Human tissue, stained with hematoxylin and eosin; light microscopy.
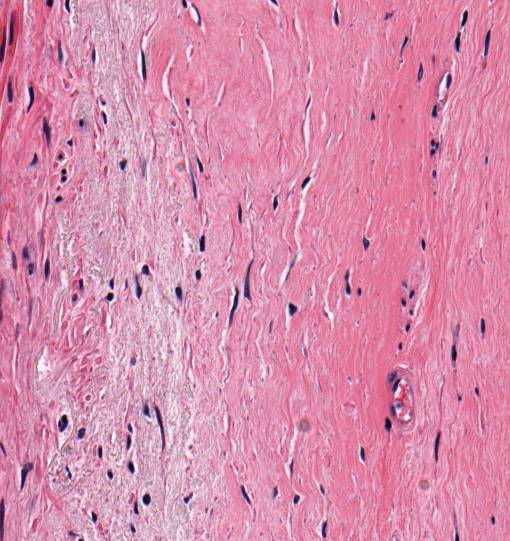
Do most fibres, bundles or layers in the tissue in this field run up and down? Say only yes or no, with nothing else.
Yes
